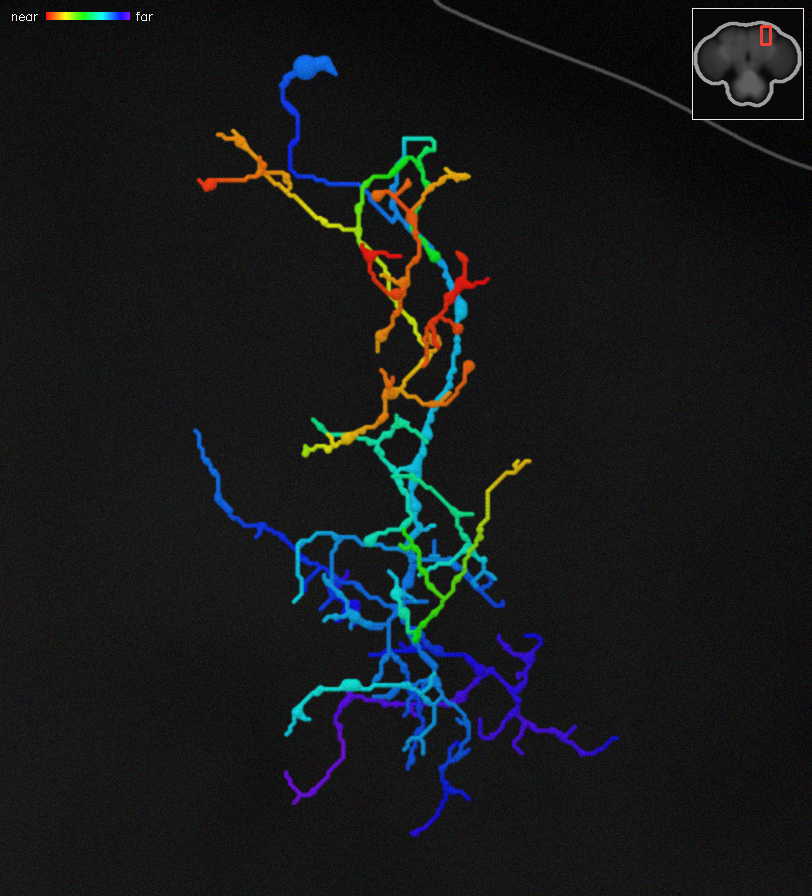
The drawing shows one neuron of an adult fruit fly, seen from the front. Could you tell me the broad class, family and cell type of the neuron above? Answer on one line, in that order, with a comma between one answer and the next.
central-brain intrinsic neuron, hemilineage LHd2, SLP314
